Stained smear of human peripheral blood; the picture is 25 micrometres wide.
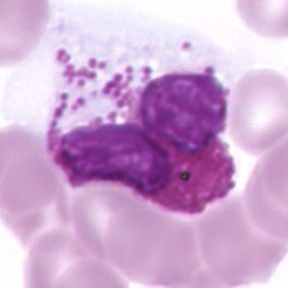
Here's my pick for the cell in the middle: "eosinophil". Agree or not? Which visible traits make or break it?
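Chromatin: dense, dark purple in both lobes; for eosinophil.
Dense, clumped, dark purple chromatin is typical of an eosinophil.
Nuclear lobes: both visible, chromatin of each seen; for eosinophil, against basophil.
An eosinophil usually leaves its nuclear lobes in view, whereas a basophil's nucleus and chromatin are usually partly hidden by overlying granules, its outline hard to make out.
Two lobes: in keeping with basophil as well.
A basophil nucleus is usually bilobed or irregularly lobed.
Nucleoli: none in either lobe. Also seen: border indistinct and broken at upper left where granules spill out; pinkish-purple cytoplasm lower right of the lobes; pale pink red cells against the lower border; tiny green dot just right of the lower lobe. Verdict: eosinophil fits.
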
